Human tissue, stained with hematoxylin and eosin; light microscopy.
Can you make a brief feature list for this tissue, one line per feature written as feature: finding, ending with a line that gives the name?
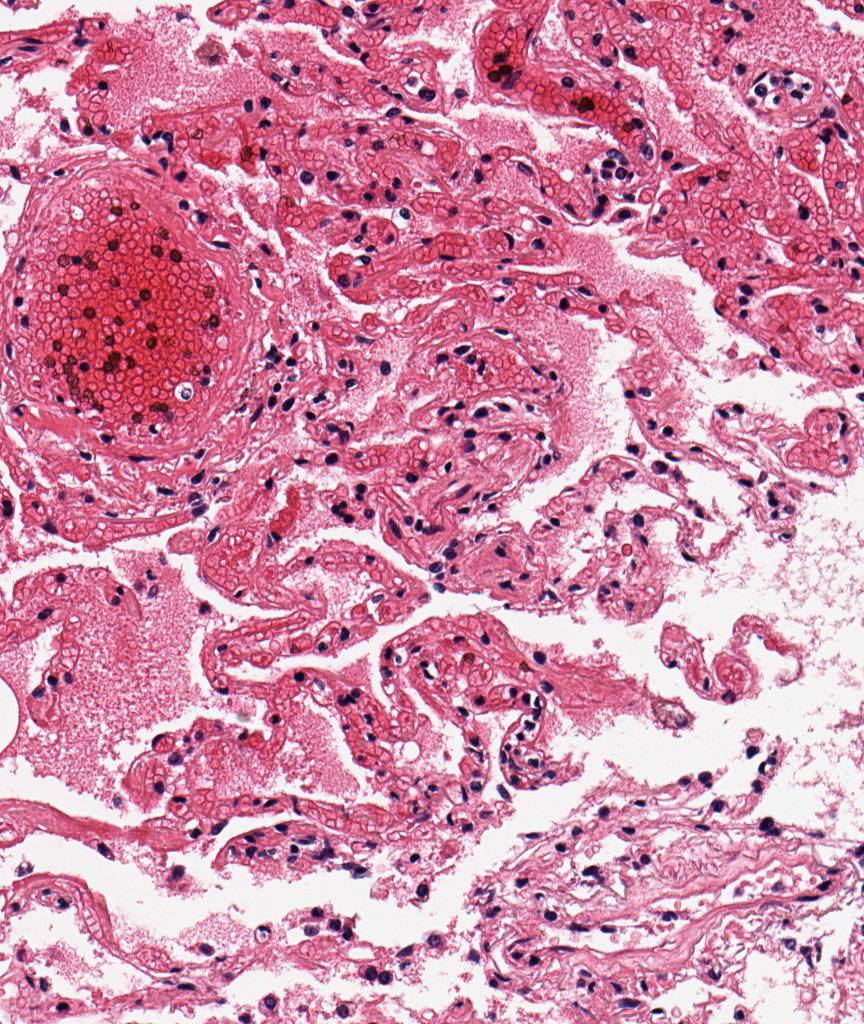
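Septa: thin, folded, branching; outline irregular open spaces throughout
Capillaries: within septa, distended with red blood cells
Lining: flattened cells, small dark nuclei
Vessel: large, upper left; scattered dark round nuclei among red blood cells
Glands: none
Name: lung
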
